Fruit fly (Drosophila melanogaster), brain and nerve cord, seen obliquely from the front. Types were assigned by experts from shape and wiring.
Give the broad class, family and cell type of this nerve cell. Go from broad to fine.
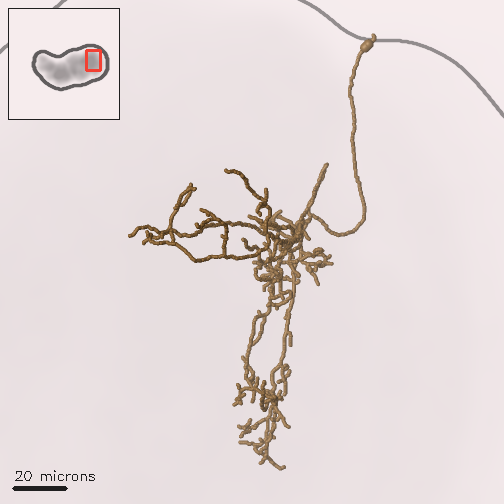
central-brain intrinsic neuron; hemilineage LHl1; LHAV4c2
